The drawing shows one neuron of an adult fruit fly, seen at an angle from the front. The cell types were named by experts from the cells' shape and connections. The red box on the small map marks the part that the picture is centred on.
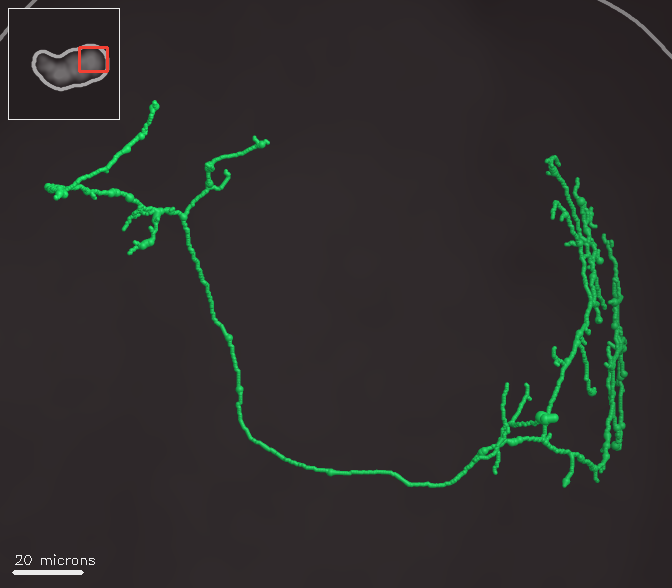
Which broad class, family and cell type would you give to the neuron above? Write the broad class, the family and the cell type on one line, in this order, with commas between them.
visual projection neuron, MeVP, MeVP16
